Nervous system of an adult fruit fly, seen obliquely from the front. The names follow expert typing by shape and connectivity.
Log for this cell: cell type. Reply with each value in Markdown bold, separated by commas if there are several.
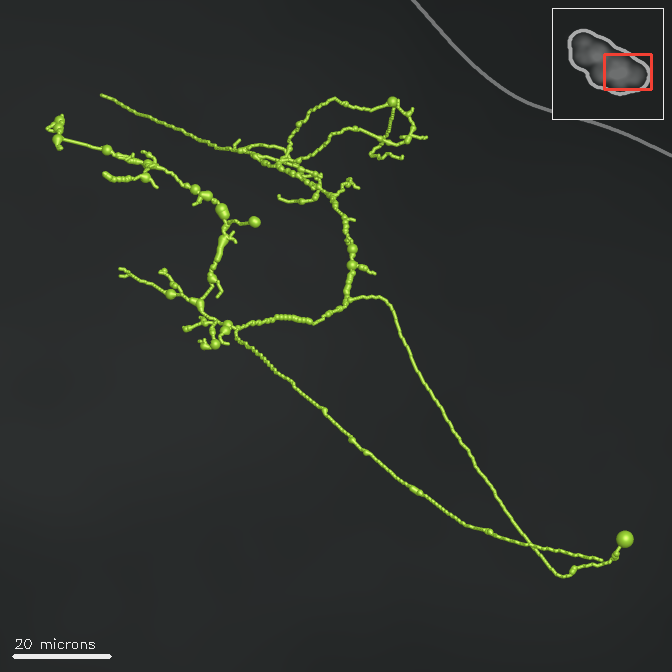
**AN07B091**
